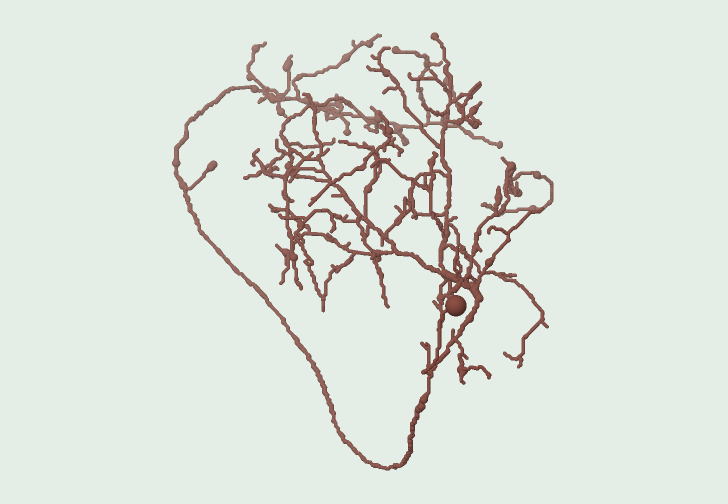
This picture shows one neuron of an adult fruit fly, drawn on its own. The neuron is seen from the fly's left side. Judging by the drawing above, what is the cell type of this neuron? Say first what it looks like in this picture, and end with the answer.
The cell body is in the middle of the picture. The picture shows dozens of branch ends. This is a central-brain intrinsic neuron. The cell type is CB3357.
